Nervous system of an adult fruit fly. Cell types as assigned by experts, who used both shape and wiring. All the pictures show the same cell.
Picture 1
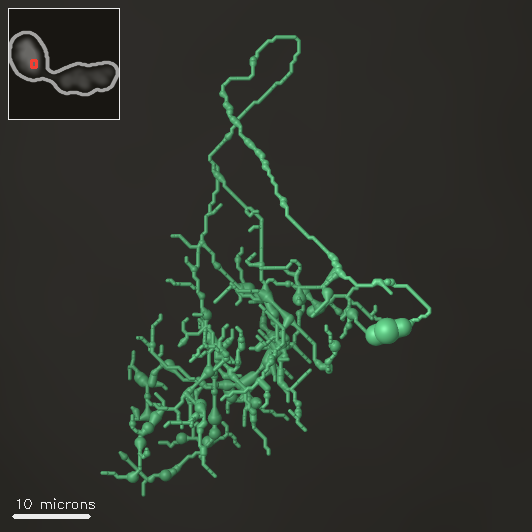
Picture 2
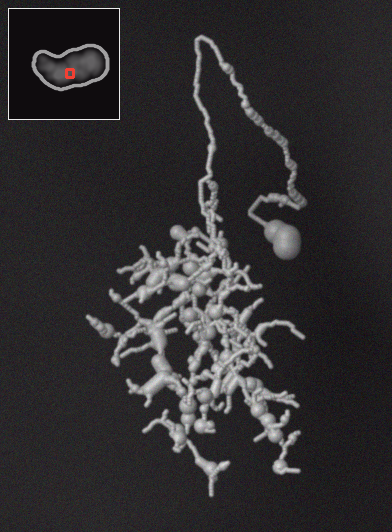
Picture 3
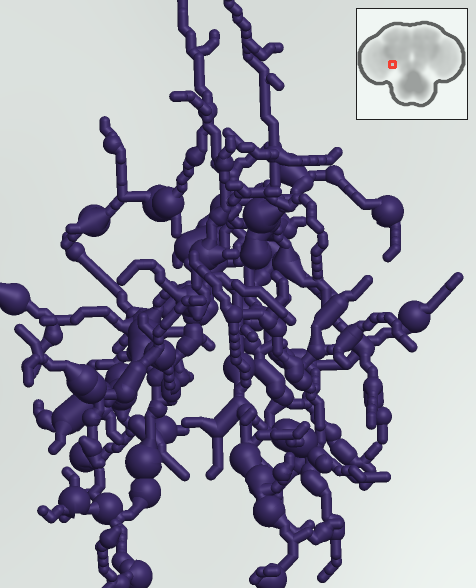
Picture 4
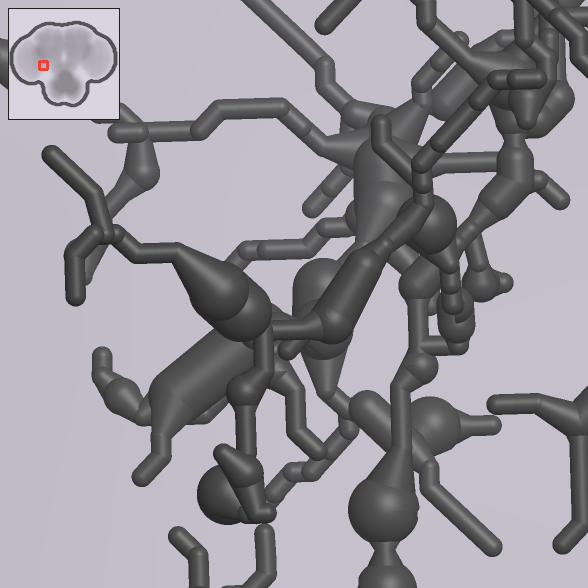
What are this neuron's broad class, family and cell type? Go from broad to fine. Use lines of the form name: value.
broad class: optic-lobe intrinsic neuron
family: Li
cell type: Li34a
